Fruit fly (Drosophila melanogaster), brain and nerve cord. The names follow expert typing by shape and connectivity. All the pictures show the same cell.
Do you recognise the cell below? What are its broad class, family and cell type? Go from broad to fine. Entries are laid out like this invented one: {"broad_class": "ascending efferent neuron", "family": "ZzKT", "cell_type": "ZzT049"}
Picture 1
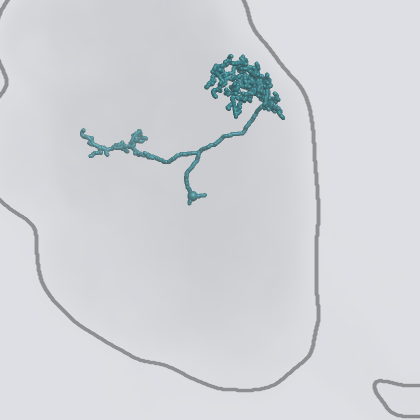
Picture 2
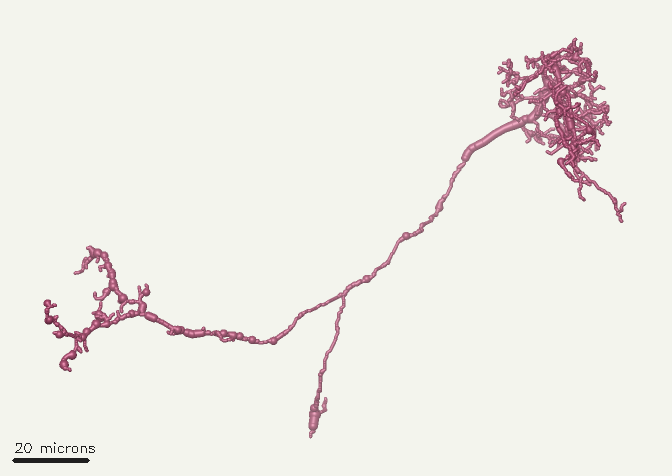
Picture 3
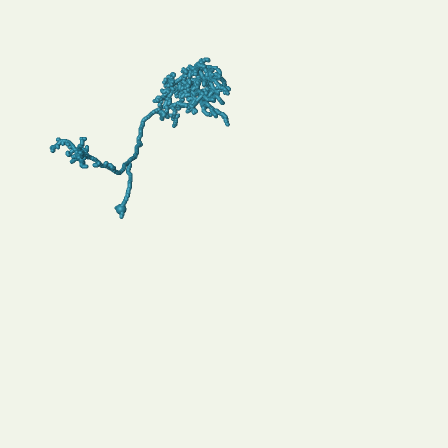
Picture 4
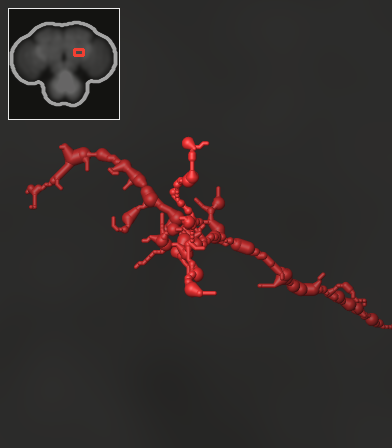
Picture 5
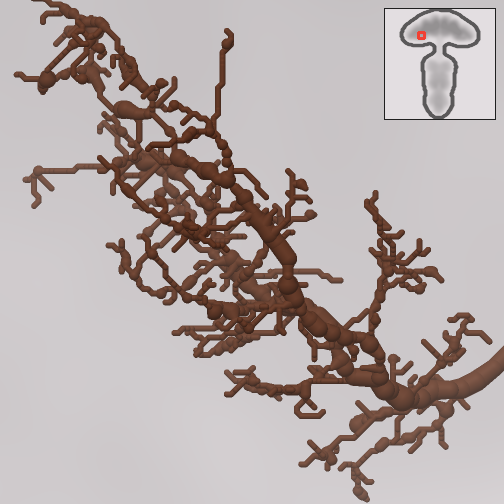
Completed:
{"broad_class": "visual projection neuron", "family": "LC", "cell_type": "LC31a"}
